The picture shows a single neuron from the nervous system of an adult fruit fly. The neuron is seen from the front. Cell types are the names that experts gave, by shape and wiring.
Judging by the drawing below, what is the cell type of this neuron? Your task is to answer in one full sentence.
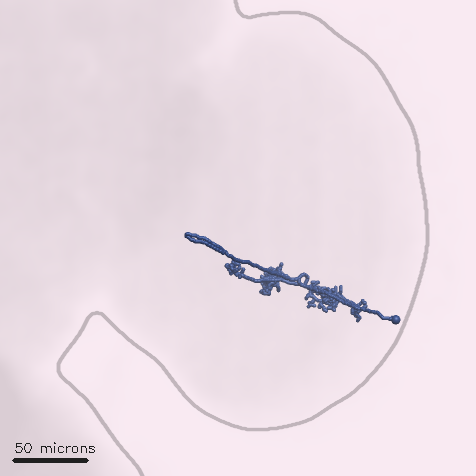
The cell type name for this neuron is TmY14.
